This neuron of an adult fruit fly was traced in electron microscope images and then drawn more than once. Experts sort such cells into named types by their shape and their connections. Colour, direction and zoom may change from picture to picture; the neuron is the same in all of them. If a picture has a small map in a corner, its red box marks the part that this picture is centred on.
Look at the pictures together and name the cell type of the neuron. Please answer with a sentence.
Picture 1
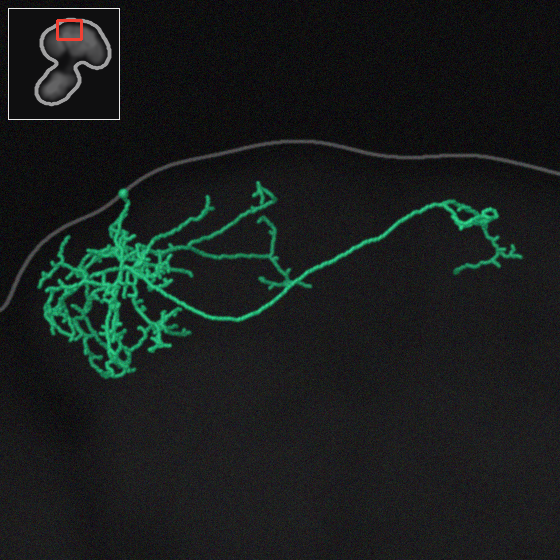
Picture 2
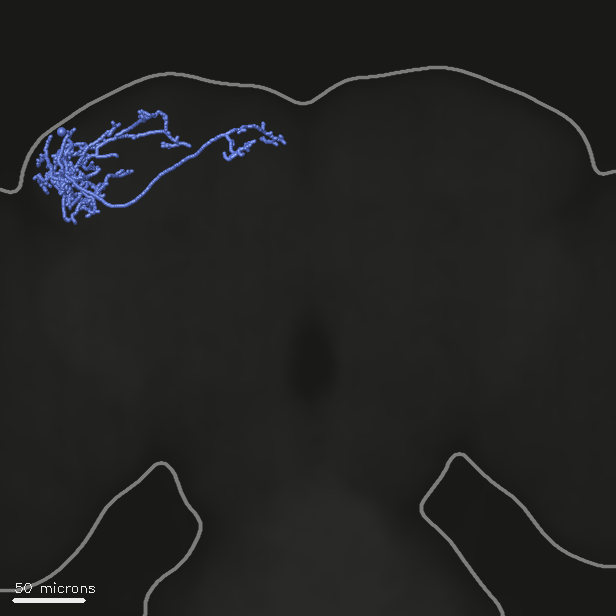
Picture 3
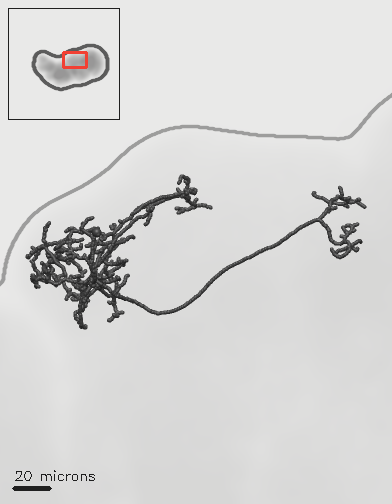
The cell type is LHAD1b2_b.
